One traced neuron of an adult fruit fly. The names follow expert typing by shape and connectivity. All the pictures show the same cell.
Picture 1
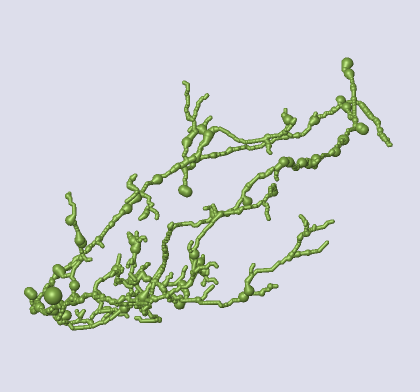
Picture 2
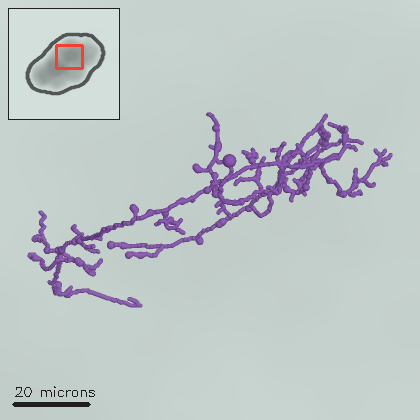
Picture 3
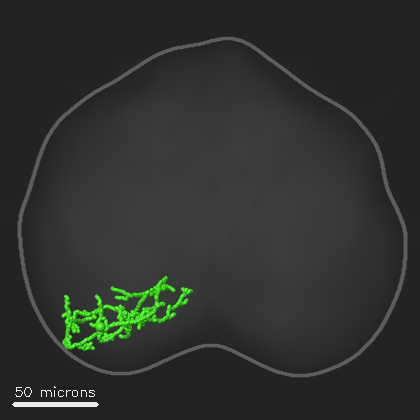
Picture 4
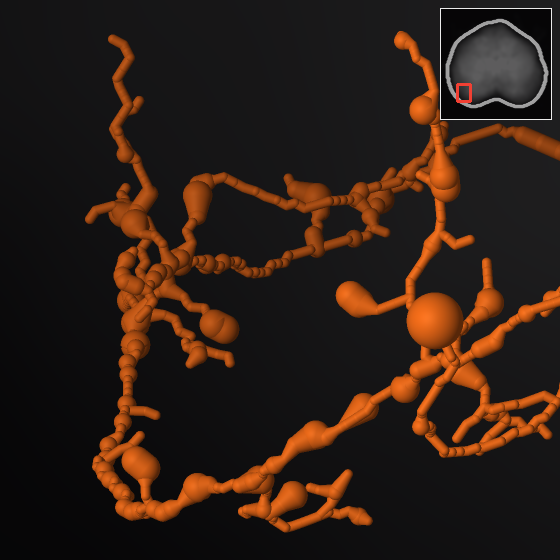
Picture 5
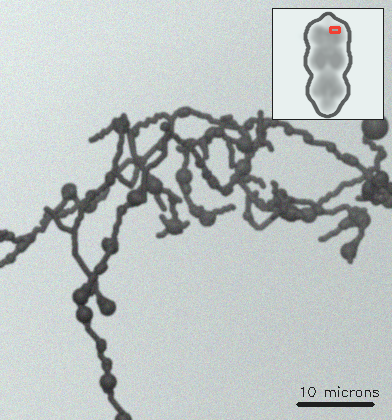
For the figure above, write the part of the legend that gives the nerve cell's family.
hemilineage 01B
